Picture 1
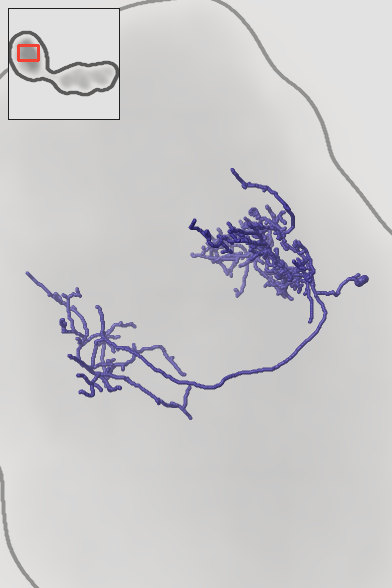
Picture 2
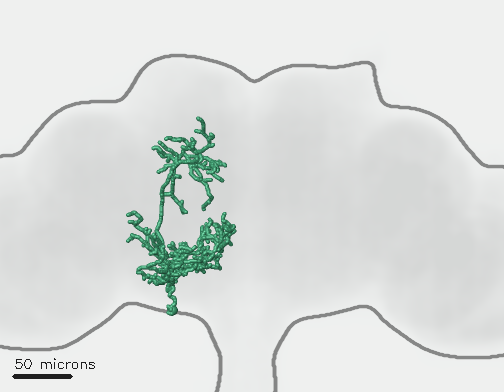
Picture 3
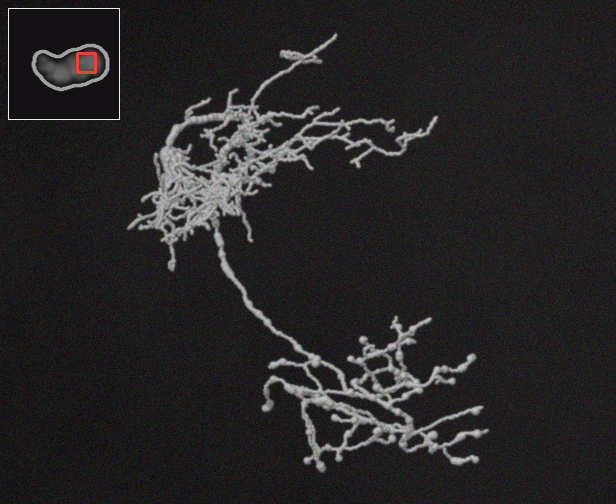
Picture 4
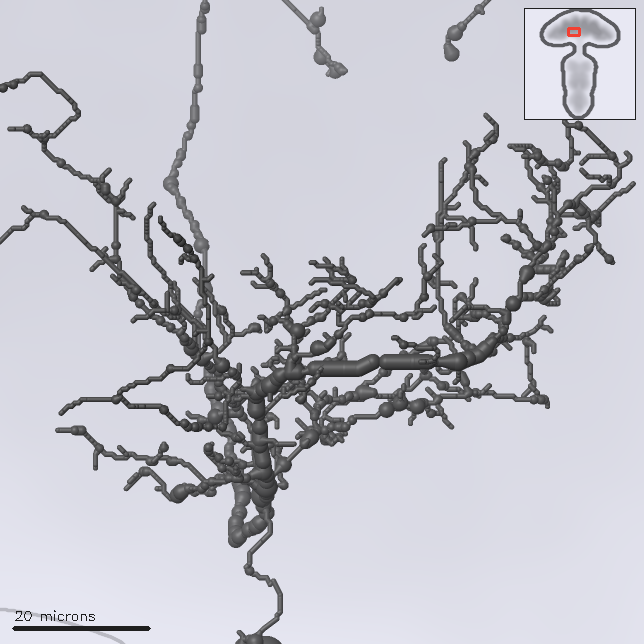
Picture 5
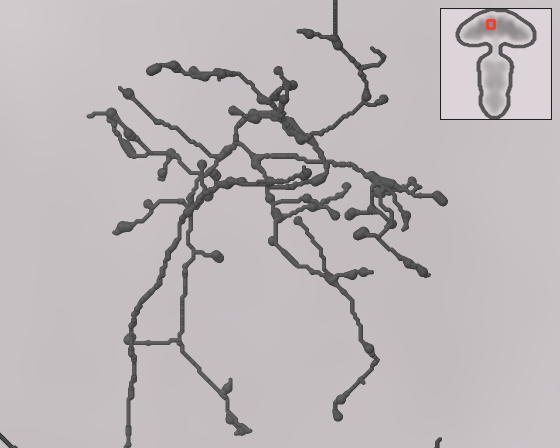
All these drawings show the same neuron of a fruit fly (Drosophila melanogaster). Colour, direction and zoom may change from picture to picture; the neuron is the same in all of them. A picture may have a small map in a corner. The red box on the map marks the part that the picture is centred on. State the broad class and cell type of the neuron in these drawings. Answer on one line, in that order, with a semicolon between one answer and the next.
central-brain intrinsic neuron; LAL181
